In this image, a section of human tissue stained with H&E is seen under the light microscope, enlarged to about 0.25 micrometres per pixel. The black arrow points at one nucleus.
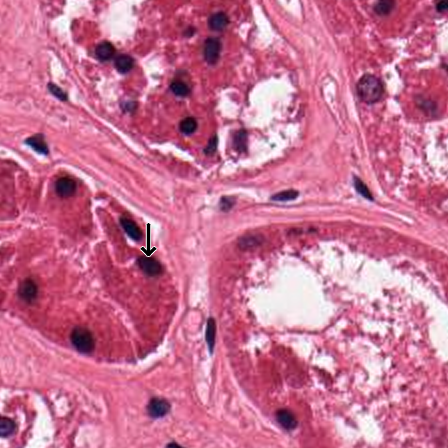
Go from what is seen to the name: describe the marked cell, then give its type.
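The nucleus is round to slightly oval, evenly and densely dark purple, and about the same size as the other nuclei in this tubule. The nucleus sits at the outer edge of the cell, close to the tubule wall that faces the pale pink band of fibres between tubules. A second dark, more elongated nucleus lies just above it, in the same row along the tubule wall. The marked cell is a proximal tubule cell.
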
